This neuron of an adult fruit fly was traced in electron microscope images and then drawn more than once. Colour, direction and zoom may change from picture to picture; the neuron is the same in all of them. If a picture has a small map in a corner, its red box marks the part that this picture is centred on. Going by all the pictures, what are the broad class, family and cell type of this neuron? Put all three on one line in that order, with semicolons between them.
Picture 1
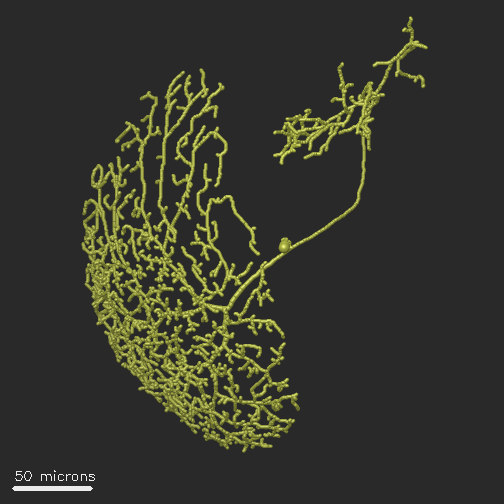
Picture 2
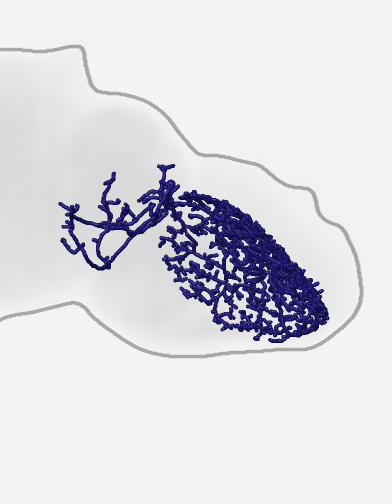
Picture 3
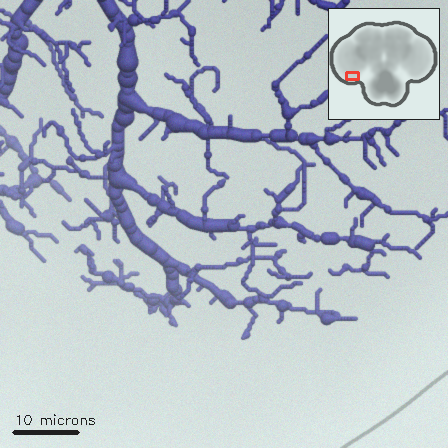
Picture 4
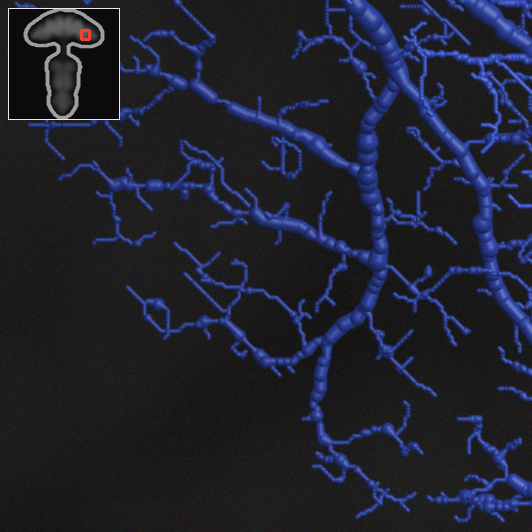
visual projection neuron; MeVP; MeVP47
